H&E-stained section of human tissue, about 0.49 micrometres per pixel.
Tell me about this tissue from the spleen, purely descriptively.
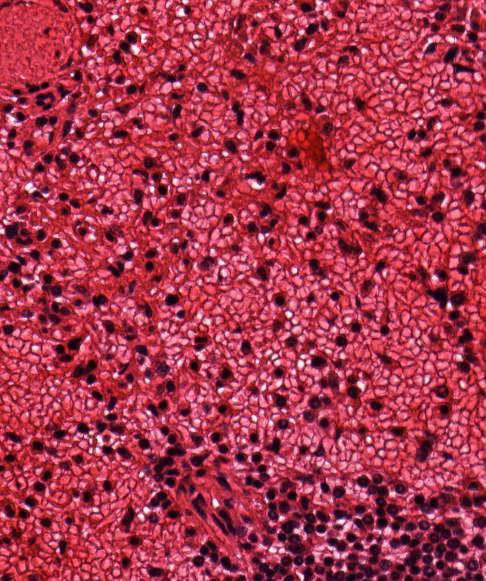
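Most of the field is one continuous sheet of polygonal cells, crisp pink borders making a fine honeycomb. Their cytoplasm is pale and finely vacuolated, with one small, round, dark nucleus per cell. Near the top centre is a small focus of deep red material.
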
